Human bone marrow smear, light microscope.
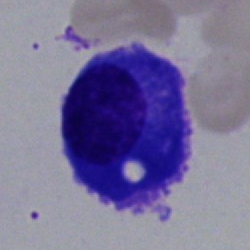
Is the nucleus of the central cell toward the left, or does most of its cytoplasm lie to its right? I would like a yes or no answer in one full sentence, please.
Yes, the nucleus is found toward the left, whether upper, middle or lower.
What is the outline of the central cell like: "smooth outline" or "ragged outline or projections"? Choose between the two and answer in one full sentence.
Ragged or frayed parts, or projections, blebs or tags, break the cell's edge.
